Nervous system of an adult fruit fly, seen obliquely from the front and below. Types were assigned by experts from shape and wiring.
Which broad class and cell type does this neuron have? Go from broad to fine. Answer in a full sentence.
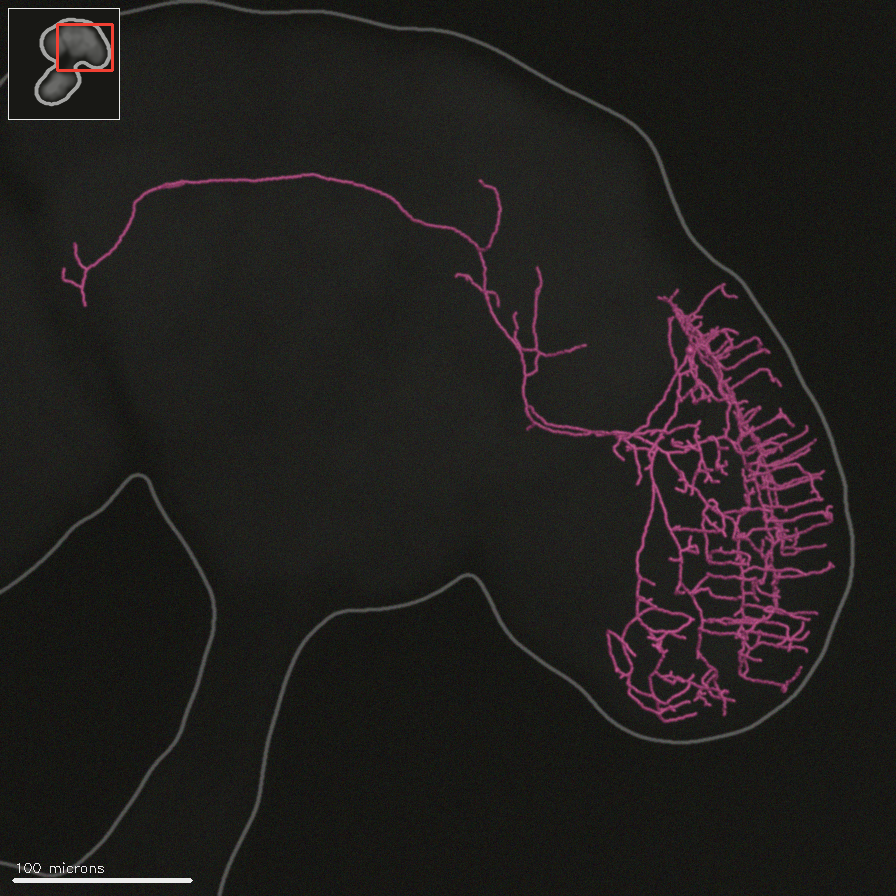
A visual projection neuron, type aMe12.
